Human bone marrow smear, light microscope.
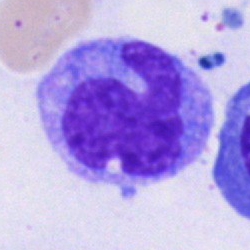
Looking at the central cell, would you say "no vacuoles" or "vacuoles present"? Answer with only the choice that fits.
Vacuoles present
